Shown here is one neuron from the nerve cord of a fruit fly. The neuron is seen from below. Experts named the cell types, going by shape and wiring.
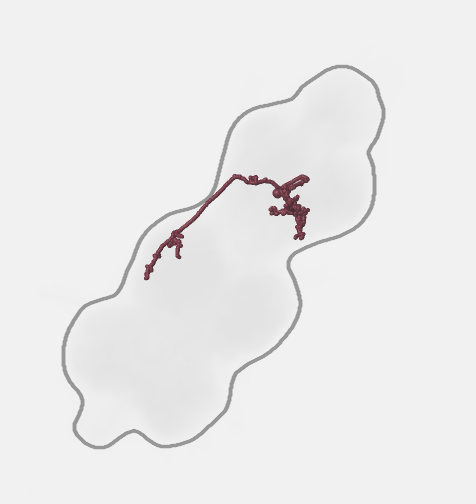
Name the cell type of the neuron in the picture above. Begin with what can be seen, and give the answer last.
In this view it is wider than it is tall. It is a nerve-cord intrinsic neuron. The cell type is IN19B091.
